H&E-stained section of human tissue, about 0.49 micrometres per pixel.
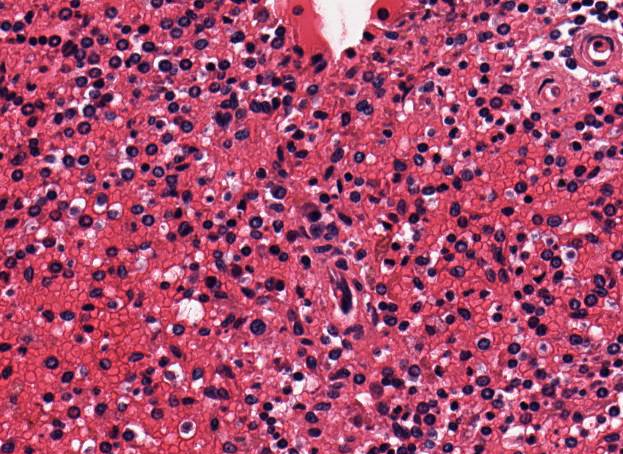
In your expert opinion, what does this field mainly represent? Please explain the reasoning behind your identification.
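This field is mainly red pulp of the spleen. Start with the band of elongated, spindle-shaped nuclei running vertically through the centre.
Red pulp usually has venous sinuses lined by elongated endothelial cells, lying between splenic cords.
Now look at the small cells with round, dark-staining nuclei, many of them ringed by a thin pale halo of cytoplasm, scattered fairly evenly over the whole field.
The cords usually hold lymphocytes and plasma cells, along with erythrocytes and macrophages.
At the upper right, small round structures have concentrically layered walls.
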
